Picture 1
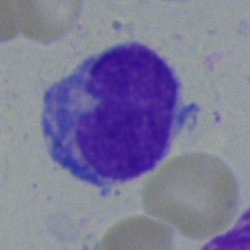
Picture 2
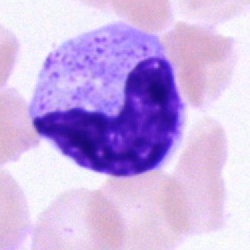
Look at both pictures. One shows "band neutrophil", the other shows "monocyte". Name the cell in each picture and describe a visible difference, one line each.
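In picture 1 we see a monocyte: No granules are seen in the cytoplasm.
In picture 2 we see a band neutrophil: Many fine purple granules are scattered through the cytoplasm.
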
